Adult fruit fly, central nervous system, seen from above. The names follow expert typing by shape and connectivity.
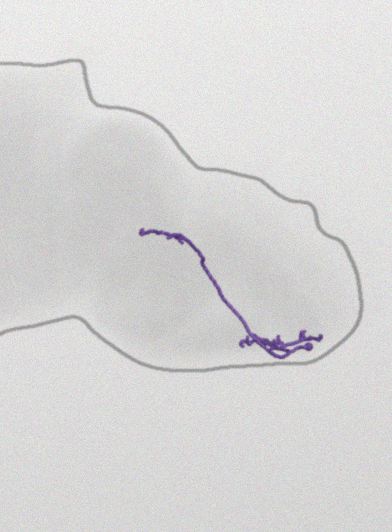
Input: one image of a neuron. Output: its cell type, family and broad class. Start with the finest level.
MeTu4f; MeTu; visual projection neuron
